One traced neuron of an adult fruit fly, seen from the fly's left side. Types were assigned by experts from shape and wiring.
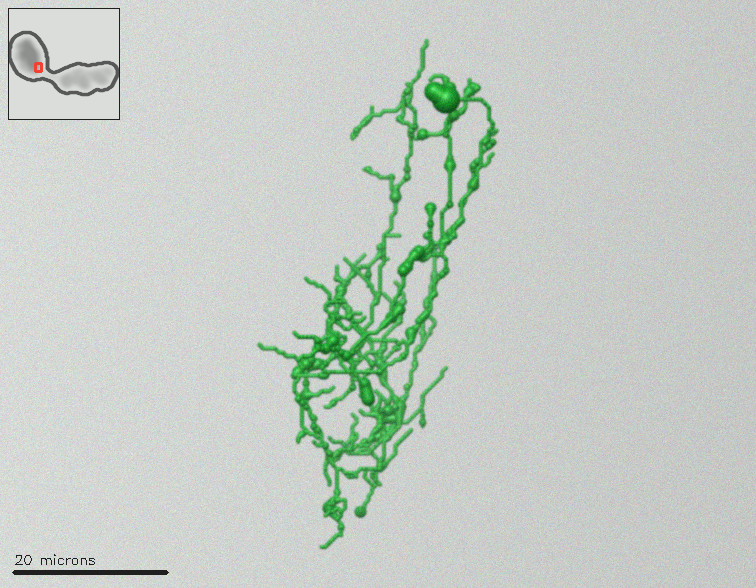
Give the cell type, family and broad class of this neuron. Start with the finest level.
LPi3c; LPi; optic-lobe intrinsic neuron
